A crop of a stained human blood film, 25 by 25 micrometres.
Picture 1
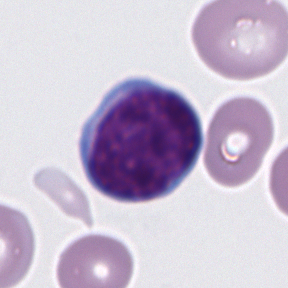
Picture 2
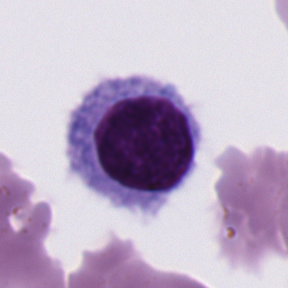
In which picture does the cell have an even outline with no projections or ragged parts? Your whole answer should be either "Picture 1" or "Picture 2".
Picture 1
